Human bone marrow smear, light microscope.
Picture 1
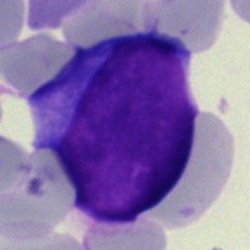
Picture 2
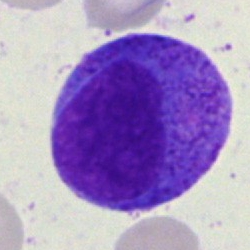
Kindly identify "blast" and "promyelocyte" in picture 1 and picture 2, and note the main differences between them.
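Picture 1 shows a blast, and picture 2 shows a promyelocyte. First, granules: none are visible in the cytoplasm of picture 1, while purple granules are scattered through the cytoplasm in picture 2.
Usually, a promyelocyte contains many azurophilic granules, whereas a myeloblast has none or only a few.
Second, the layout of the cytoplasm: in picture 1 it is widest on the left side of the cell, whereas in picture 2 it forms a broad crescent on the right, with the nucleus toward the left. Third, chromatin: picture 1 has finely textured, evenly dark purple chromatin without coarse clumps, and in picture 2 the chromatin stains a dark purple. Finally, the cytoplasm in picture 1 stains deep blue.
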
